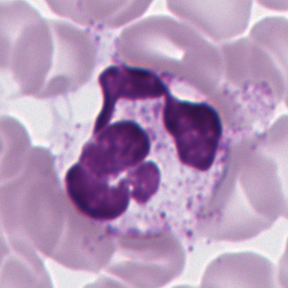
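Segmented neutrophil at the centre of a stained smear of human peripheral blood. Its nucleus is divided into several separate lobes, none with visible nucleoli. Many fine violet granules are sprinkled through the cytoplasm, and the cell outline is roughly round.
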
